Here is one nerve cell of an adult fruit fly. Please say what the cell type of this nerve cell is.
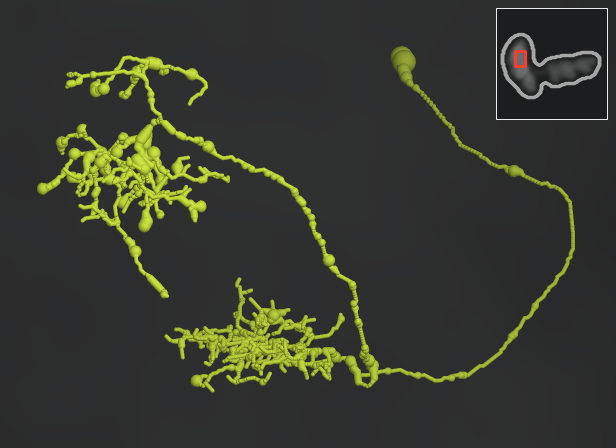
hDeltaJ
